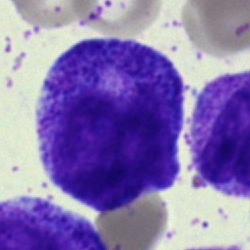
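Promyelocyte in a stained human bone marrow smear, with no vacuoles seen in the cell. A red cell touches its lower edge. The picture is slightly blurred.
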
